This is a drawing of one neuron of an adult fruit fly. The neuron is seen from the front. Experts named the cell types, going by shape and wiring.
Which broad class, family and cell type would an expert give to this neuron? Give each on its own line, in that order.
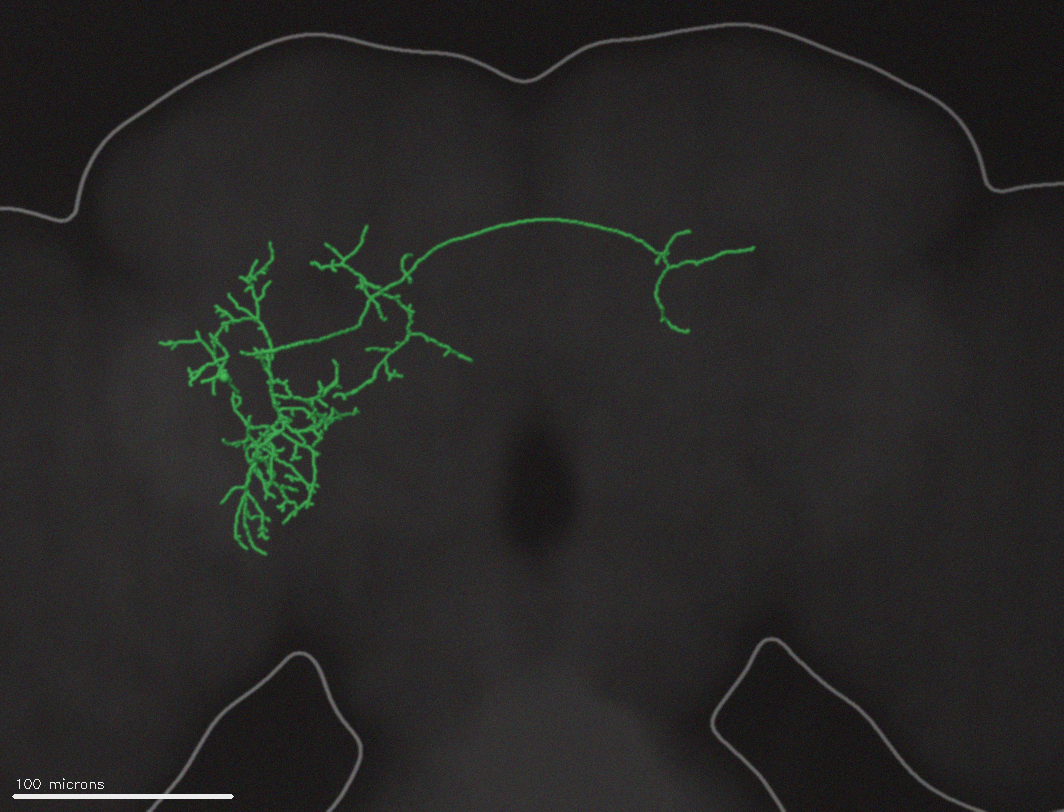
central-brain intrinsic neuron
hemilineage VLPa1_medial
aSP10A_b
